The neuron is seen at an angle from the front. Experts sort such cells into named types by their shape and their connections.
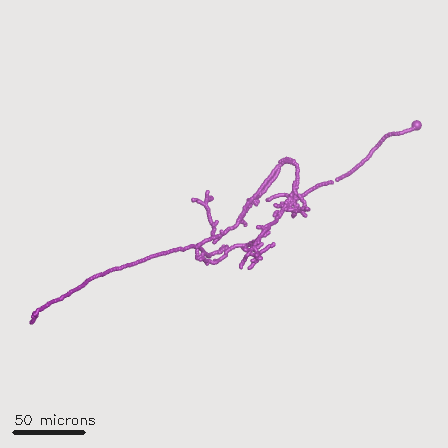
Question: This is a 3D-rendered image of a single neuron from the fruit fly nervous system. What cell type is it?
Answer: IN06A104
